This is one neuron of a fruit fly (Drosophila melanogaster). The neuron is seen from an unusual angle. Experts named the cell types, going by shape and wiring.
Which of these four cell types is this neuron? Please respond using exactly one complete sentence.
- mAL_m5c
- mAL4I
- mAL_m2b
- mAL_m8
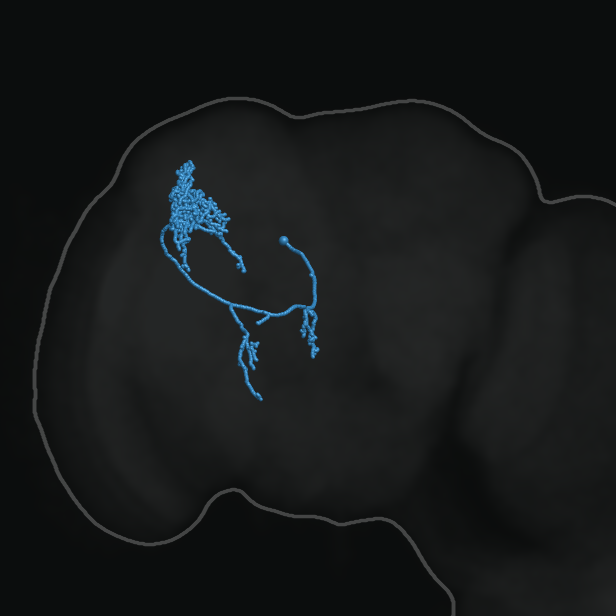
Of the cell type mAL_m8 is this neuron.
